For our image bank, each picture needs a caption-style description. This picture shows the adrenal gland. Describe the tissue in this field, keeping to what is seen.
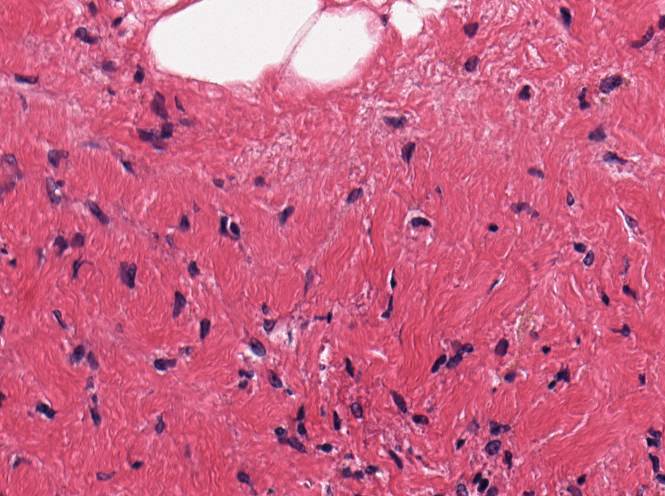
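Dense pink fibrous stroma occupies almost the entire field; no epithelium is present. Collagen fibres are wavy, forming interlacing bundles with no prevailing direction. Most nuclei are small, dark purple and spindle-shaped to angular. The cells show little cytoplasm distinct from the surrounding pink fibres.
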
